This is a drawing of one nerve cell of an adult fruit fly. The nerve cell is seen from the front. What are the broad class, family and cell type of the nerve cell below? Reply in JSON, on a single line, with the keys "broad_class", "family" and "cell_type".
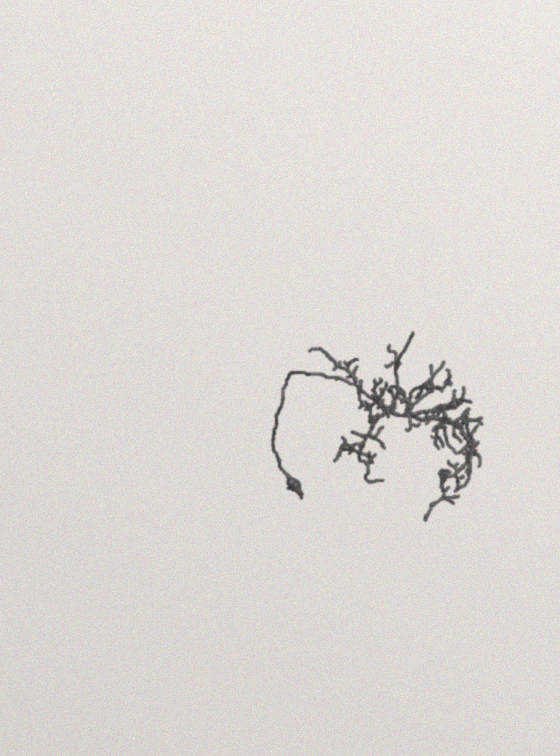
{"broad_class": "nerve-cord intrinsic neuron", "family": "hemilineage 12B", "cell_type": "IN12B040"}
